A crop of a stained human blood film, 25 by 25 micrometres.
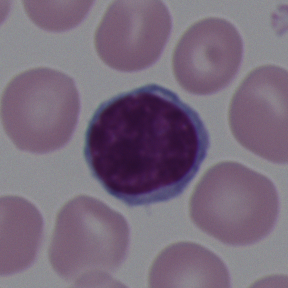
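Typical lymphocyte, stained peripheral blood smear. Cytoplasm pale blue; rim wider along lower edge than along left edge. No nucleolus seen. No cytoplasmic granules visible.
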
